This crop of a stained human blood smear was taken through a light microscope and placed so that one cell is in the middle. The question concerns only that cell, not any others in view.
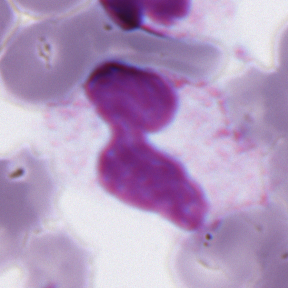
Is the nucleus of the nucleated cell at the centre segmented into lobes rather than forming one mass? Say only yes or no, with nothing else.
Yes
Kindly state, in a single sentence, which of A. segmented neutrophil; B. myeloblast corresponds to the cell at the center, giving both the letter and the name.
Identification: the cell in the middle is a segmented neutrophil, matching option A.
